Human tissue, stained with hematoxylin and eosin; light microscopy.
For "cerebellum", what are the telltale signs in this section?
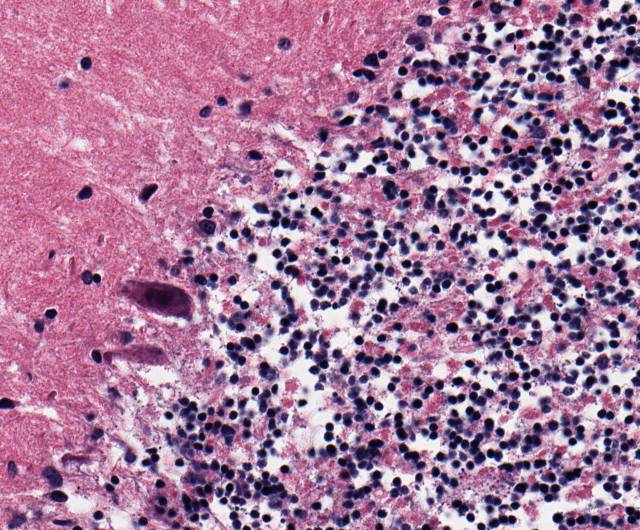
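This section is cerebellum.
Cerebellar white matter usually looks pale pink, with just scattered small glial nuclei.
The pink fibrillary zone here agrees with this, containing only sparse, scattered nuclei. The other, cellular zone is packed with small, round, dark-staining nuclei with very little visible cytoplasm, and small irregular islands of pink material lie between them. At the border of the two zones, left of the field's centre, lies a large cell body with dense purple cytoplasm.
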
